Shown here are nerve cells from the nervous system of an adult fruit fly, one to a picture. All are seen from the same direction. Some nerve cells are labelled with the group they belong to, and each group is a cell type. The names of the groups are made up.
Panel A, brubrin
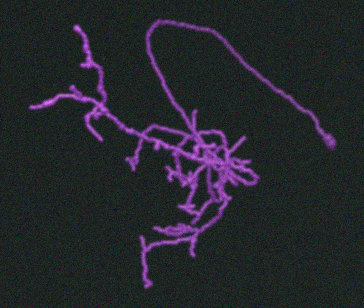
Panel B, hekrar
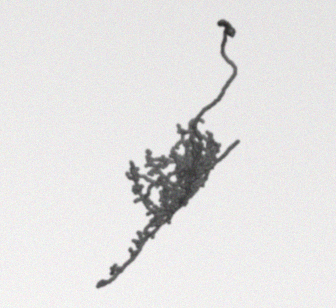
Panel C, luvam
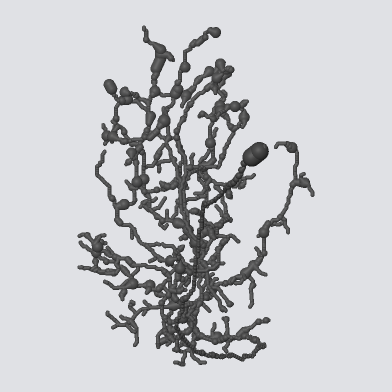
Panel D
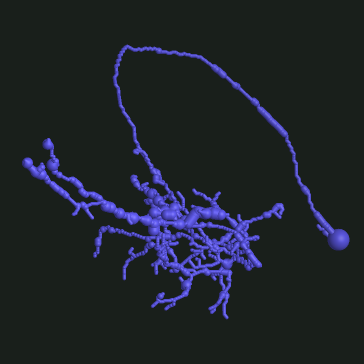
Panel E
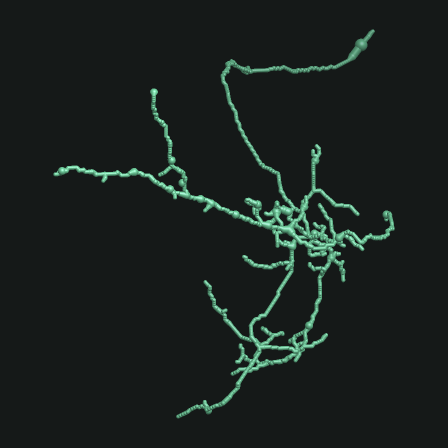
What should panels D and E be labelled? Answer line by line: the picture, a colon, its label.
D: brubrin
E: brubrin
